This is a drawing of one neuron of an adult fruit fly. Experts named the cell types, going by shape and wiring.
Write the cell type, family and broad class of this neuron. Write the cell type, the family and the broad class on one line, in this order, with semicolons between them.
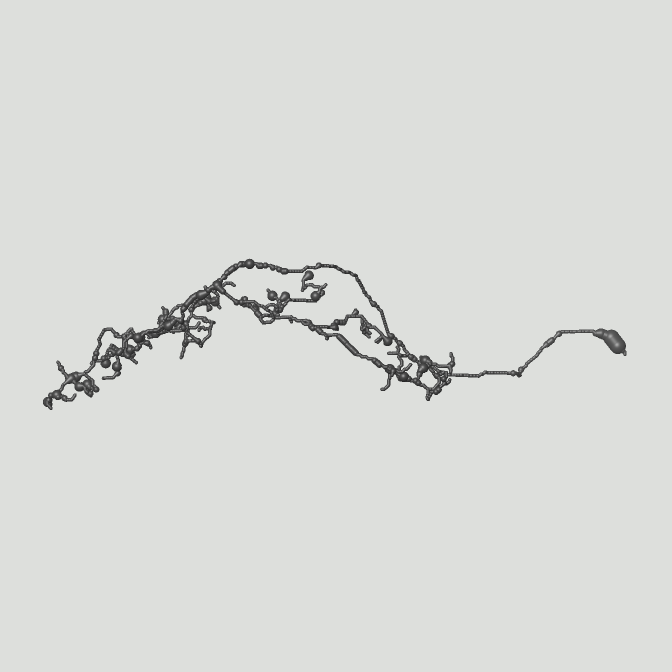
FB7D_b; hemilineage DM6_dorso_medial; central-brain intrinsic neuron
